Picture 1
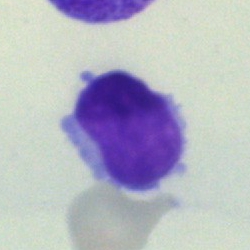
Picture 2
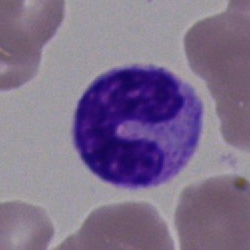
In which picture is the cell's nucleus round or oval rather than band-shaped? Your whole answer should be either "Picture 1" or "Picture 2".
Picture 1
